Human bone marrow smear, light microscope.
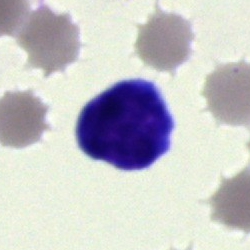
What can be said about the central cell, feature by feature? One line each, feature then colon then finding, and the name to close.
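Outline: irregularly rounded, somewhat angular
Cytoplasm: no distinct rim around nucleus
Chromatin: dense, dark blue-purple throughout
Nucleoli: none visible
Name: lymphocyte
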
